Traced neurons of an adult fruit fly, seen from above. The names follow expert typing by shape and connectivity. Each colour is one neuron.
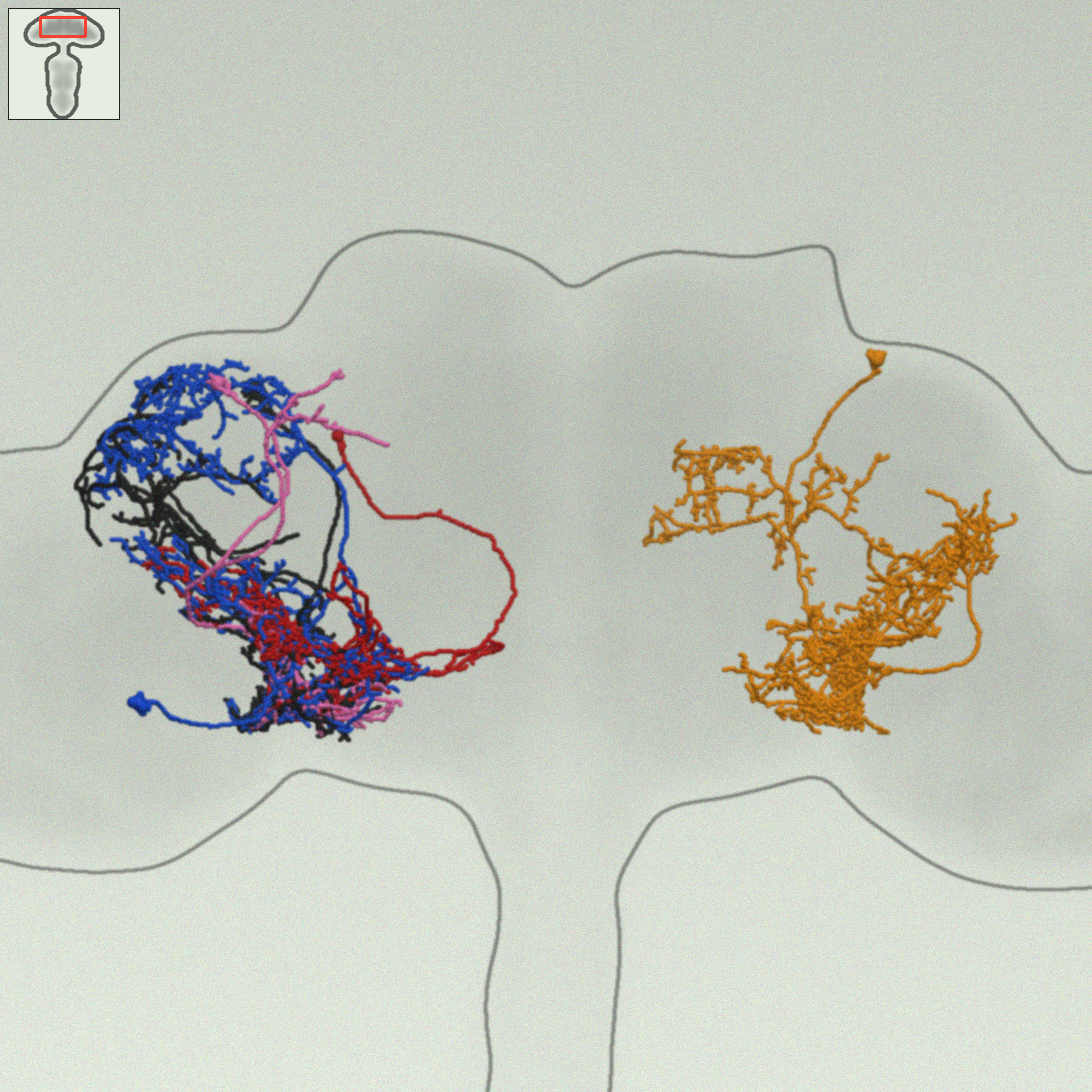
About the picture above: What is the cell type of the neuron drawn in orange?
PLP015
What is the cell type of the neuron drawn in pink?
PLP008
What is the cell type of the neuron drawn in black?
PLP016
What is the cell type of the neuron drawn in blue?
AVLP464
